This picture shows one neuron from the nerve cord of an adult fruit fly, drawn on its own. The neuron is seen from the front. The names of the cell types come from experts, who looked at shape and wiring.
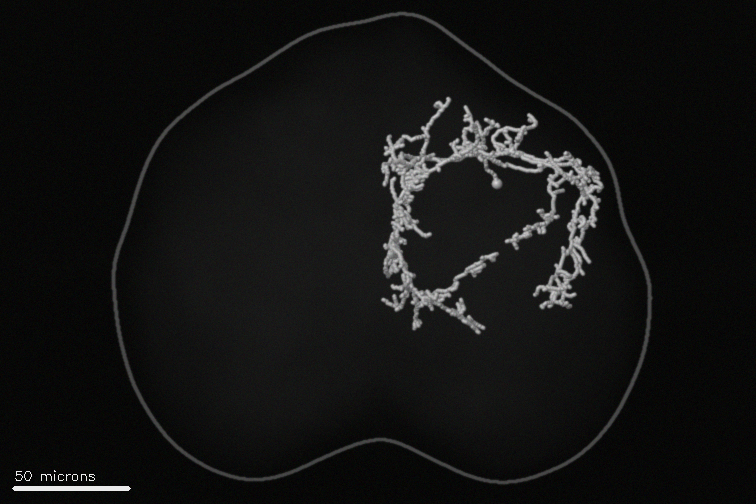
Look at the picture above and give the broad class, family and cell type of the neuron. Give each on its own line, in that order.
nerve-cord intrinsic neuron
hemilineage 03A
IN03A055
